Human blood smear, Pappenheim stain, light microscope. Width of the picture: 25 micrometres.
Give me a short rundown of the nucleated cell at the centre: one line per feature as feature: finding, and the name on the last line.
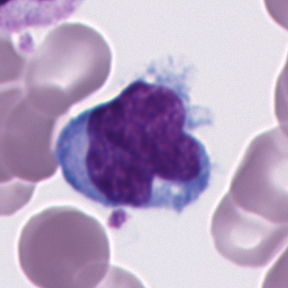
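Chromatin: dark purple, dense, mottled
Nucleoli: none visible
Nucleus: about 11 micrometres across
Cytoplasm: rim widest on the left side of the nucleus
Projections: wispy, frayed, from the upper right edge
Name: monocyte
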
